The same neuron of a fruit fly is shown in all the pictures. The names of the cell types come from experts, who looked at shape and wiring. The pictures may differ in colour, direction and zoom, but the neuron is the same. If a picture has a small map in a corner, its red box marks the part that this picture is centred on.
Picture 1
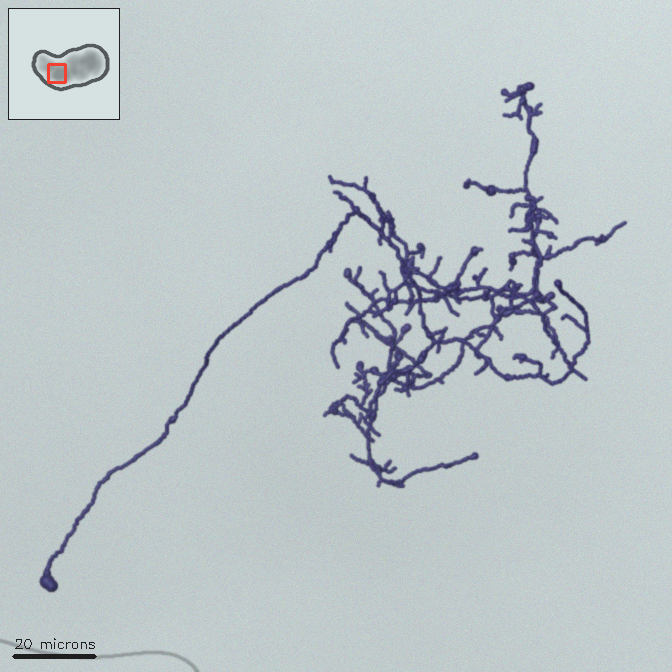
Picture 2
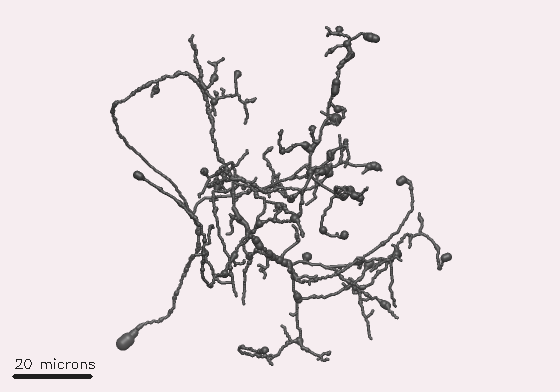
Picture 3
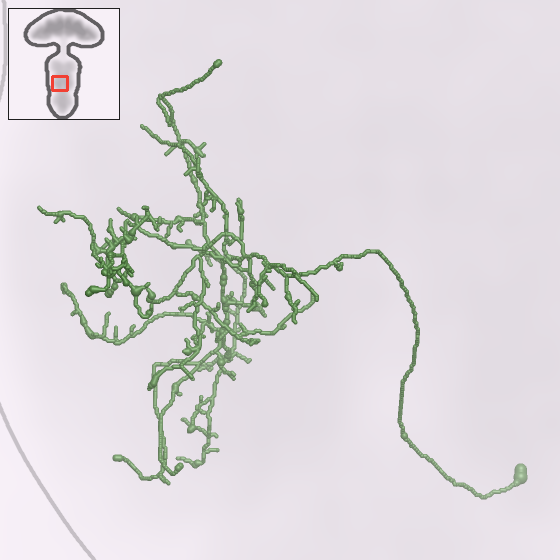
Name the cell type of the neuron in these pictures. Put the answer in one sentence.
The cell type is IN12B053.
